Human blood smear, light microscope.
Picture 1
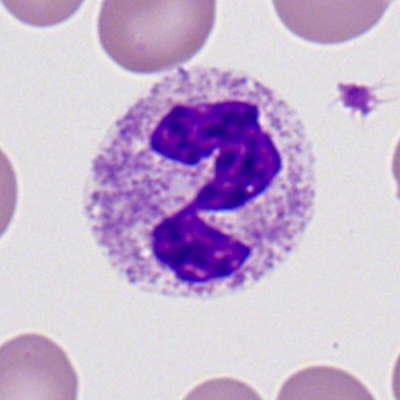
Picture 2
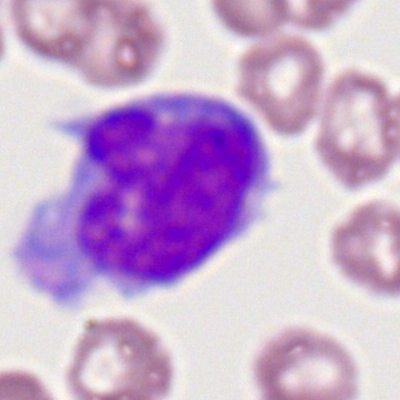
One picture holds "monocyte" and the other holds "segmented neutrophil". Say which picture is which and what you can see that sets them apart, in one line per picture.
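The cell in picture 1 is a segmented neutrophil. Fine lilac granules are scattered throughout the cytoplasm.
The cell in picture 2 is a monocyte. No distinct granules are seen in the cytoplasm.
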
